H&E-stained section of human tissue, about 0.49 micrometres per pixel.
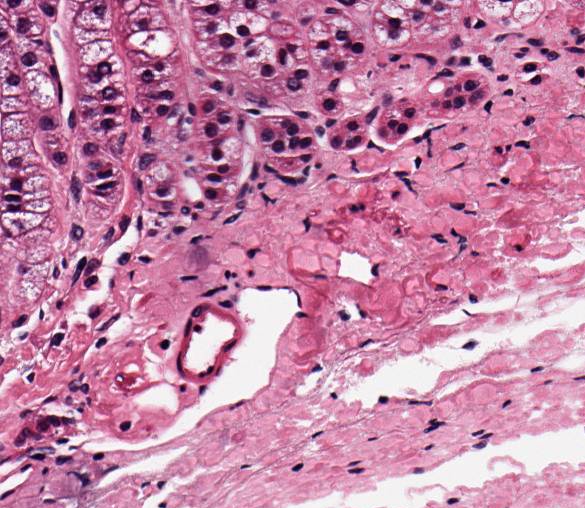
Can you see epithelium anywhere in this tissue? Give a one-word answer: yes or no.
Yes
